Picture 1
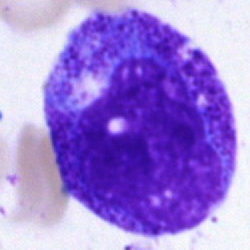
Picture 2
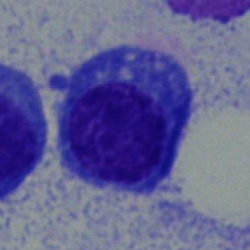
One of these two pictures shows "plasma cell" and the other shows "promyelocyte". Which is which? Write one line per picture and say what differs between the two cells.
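Picture 1 shows a promyelocyte: Numerous dark purple granules fill the cytoplasm.
Picture 2 shows a plasma cell: No granules are visible in the cytoplasm.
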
